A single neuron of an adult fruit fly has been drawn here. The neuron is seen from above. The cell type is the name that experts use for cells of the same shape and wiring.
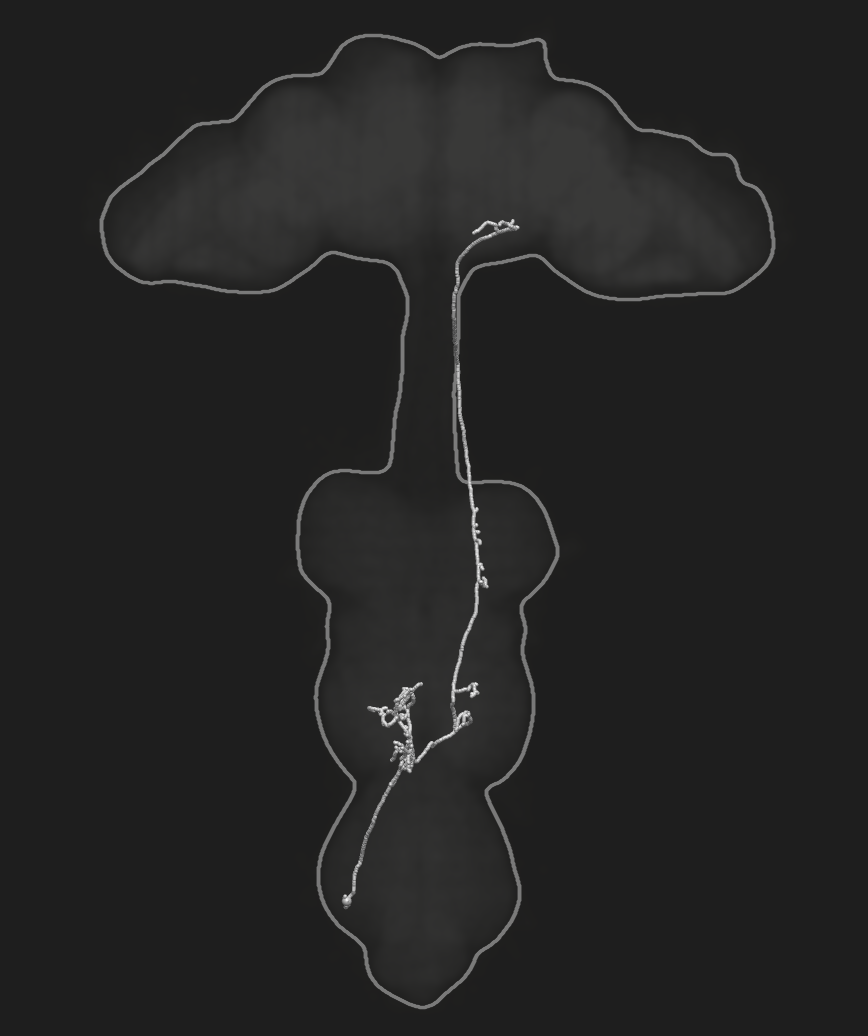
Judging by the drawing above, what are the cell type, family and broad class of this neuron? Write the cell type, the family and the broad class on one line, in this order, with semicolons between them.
AN07B050; hemilineage 07B; ascending neuron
